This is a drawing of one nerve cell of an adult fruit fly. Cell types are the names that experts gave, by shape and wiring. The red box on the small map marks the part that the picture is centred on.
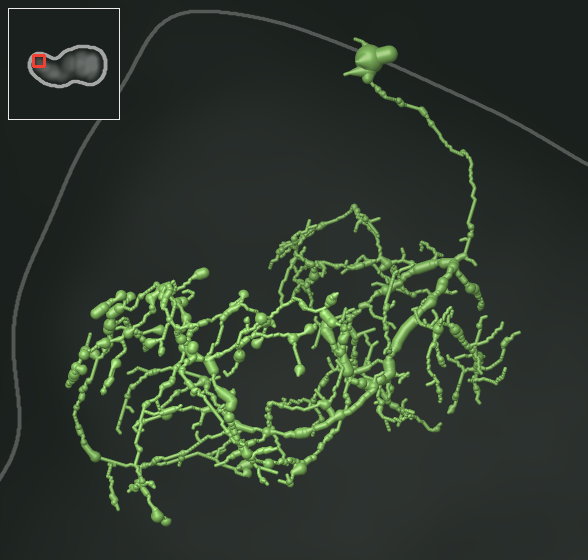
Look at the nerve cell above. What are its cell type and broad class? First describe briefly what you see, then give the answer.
In this view it is about as wide as it is tall. It is of cell type INXXX349. Its broad class is nerve-cord intrinsic neuron.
